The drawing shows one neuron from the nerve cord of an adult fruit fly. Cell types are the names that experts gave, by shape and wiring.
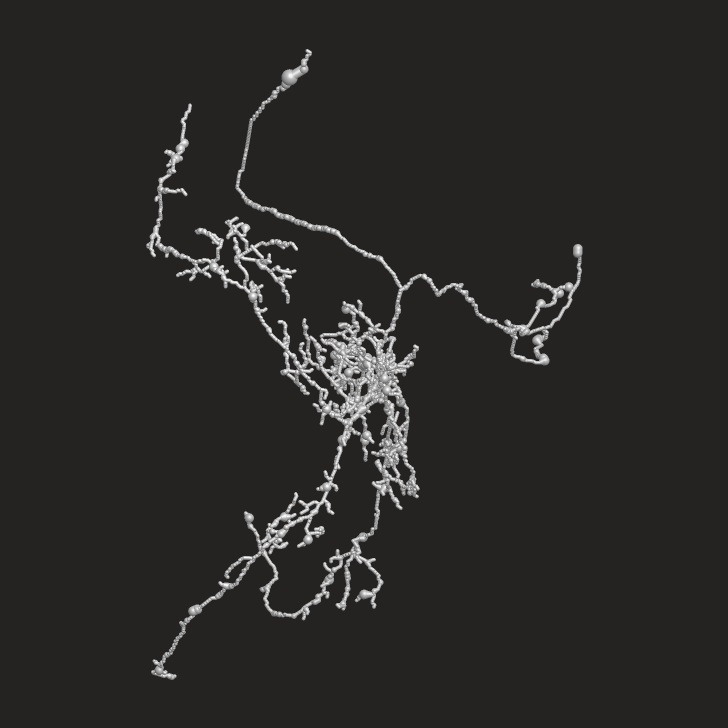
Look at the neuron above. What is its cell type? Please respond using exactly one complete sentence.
This neuron is of the type IN23B060.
